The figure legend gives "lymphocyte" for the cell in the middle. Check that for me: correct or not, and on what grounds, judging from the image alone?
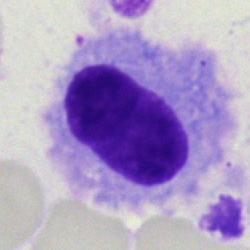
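First, what's there: a ragged, irregular outline rather than a smooth one, and no nucleolus in the nucleus. The cytoplasm is abundant, pale lilac-blue, mottled, and broader right of the nucleus than left.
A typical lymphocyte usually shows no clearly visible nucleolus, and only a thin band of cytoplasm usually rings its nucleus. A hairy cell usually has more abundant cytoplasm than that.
So the nucleolus doesn't object to lymphocyte, but the cytoplasm does: this is a hairy cell.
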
